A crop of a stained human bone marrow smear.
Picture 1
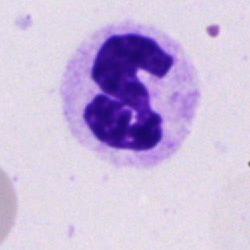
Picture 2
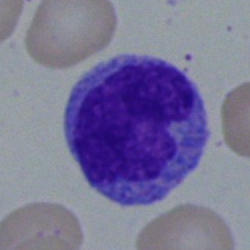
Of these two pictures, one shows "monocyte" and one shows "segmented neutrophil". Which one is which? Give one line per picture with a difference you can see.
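Picture 1 is a segmented neutrophil. The cytoplasm is plentiful and pale pinkish-lilac.
Picture 2 is a monocyte. The nucleus fills most of the cell.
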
